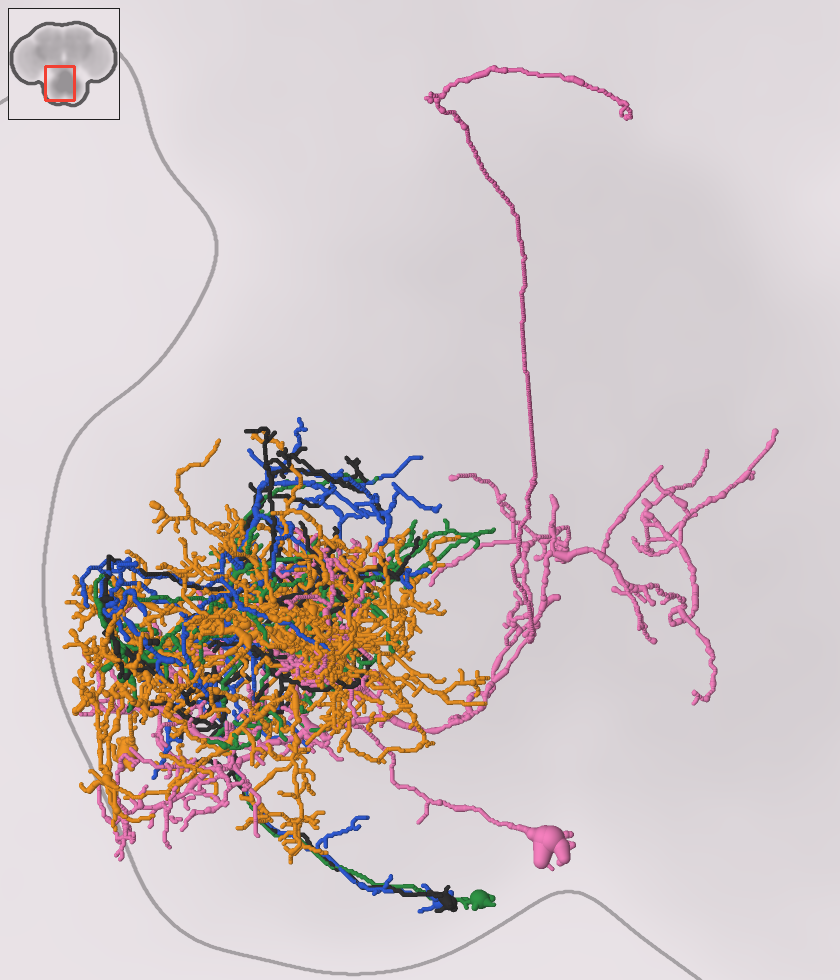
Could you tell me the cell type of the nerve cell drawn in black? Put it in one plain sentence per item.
The cell type is IN04B070.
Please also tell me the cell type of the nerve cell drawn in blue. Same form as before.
The cell type is IN04B059.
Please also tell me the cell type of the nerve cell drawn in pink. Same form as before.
The cell type is AN05B104.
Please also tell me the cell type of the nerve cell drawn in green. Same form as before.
The cell type is IN04B097.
